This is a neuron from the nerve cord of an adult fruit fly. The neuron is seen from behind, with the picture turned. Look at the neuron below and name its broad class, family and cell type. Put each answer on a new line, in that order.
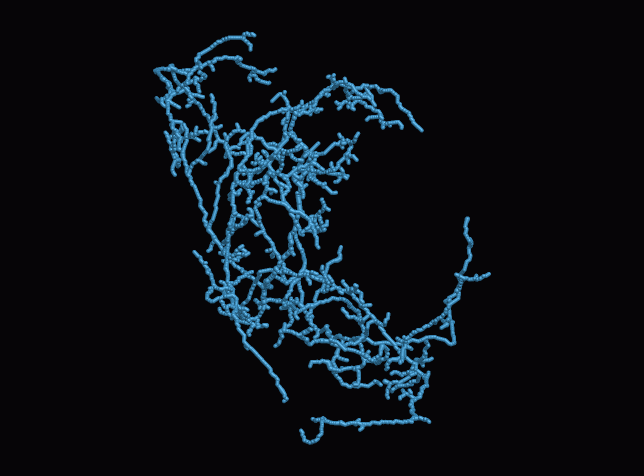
nerve-cord intrinsic neuron
hemilineage 03A
IN03A052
